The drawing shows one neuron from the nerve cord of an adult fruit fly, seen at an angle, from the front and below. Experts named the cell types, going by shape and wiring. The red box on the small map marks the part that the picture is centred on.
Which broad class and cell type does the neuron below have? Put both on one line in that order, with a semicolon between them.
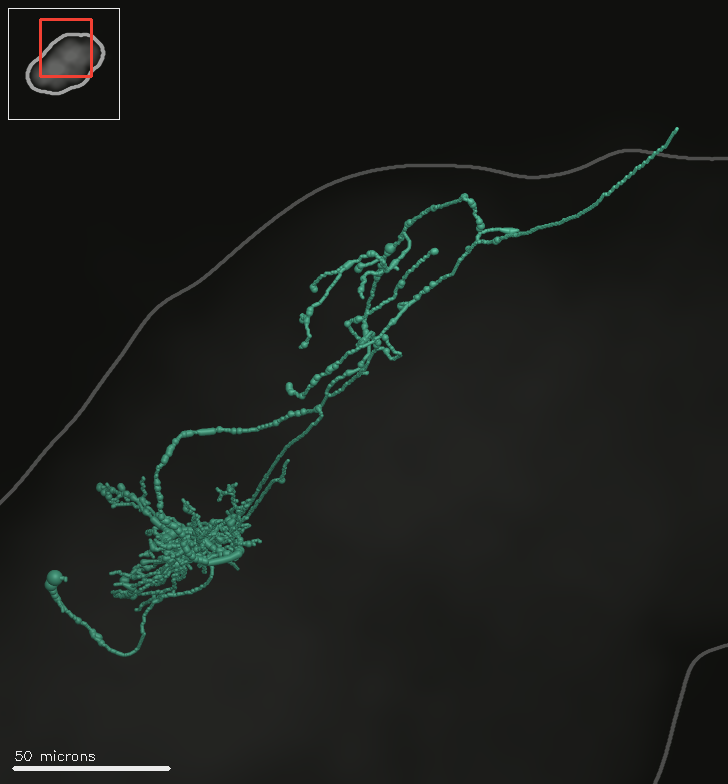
ascending neuron; ANXXX171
